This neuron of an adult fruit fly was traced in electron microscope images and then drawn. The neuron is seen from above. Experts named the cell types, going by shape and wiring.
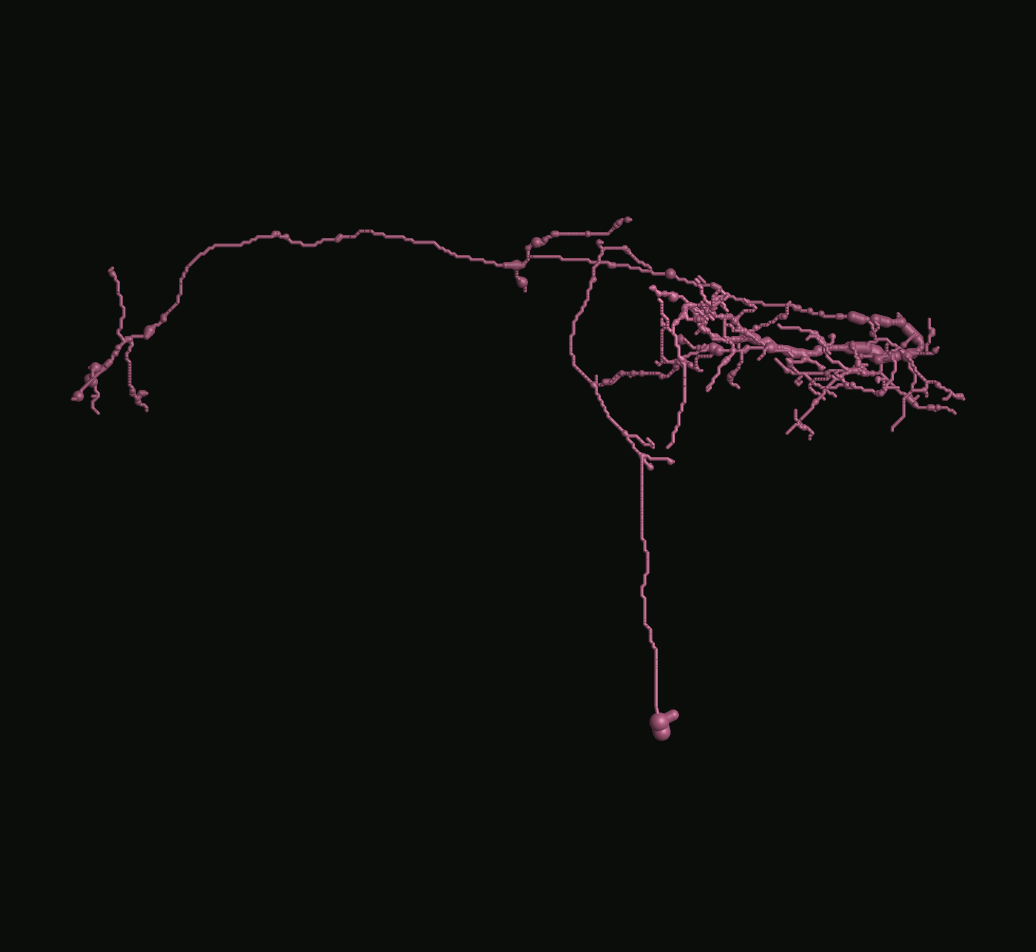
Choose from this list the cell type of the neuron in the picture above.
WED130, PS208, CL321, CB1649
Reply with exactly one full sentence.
By cell type, this neuron is classified as CB1649.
